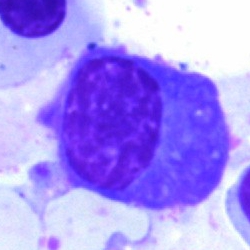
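Plasma cell, the central cell of a stained human bone marrow smear under the light microscope. Its nucleus lies off-centre, toward the left. A broad band of deep, strong blue cytoplasm sits mainly to the right of the nucleus, with a few tiny pale spots scattered through it.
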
